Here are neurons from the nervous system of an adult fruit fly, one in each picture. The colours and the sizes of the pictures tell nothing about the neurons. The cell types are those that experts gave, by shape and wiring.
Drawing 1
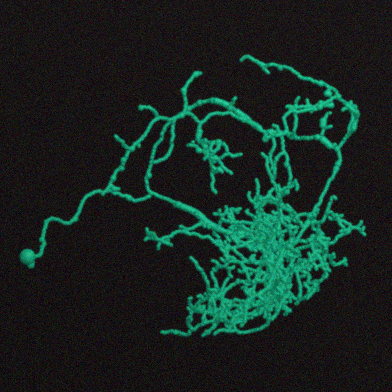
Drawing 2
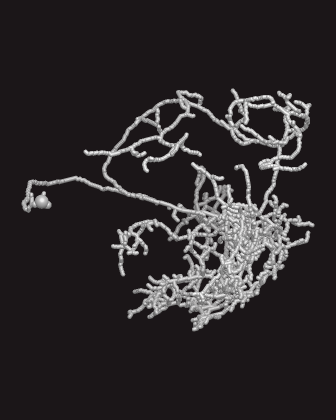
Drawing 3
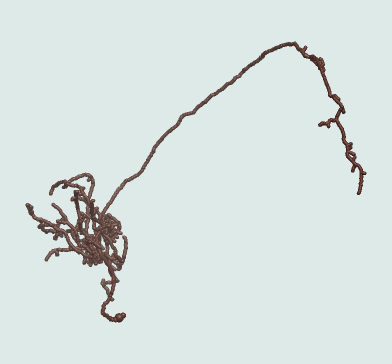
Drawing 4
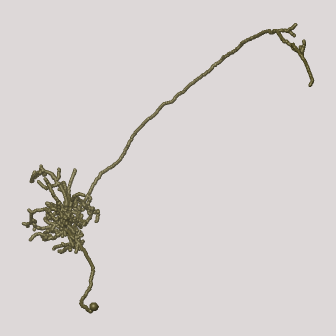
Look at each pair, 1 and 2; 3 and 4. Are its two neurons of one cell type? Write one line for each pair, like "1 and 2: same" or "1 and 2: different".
1 and 2: same
3 and 4: same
